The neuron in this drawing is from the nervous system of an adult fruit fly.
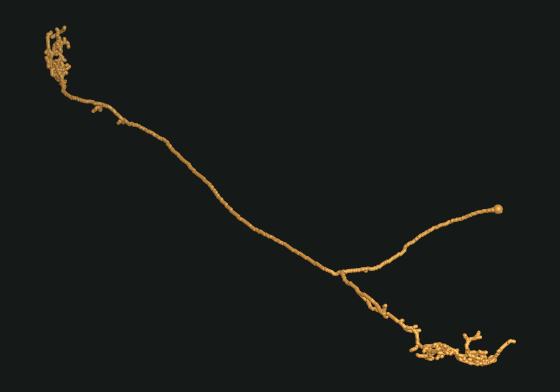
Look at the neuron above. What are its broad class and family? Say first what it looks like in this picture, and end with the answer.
Its cell body lies on the right of the picture. In this view it is wider than it is tall. It is a central-brain intrinsic neuron. The family is hemilineage VLPa2.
